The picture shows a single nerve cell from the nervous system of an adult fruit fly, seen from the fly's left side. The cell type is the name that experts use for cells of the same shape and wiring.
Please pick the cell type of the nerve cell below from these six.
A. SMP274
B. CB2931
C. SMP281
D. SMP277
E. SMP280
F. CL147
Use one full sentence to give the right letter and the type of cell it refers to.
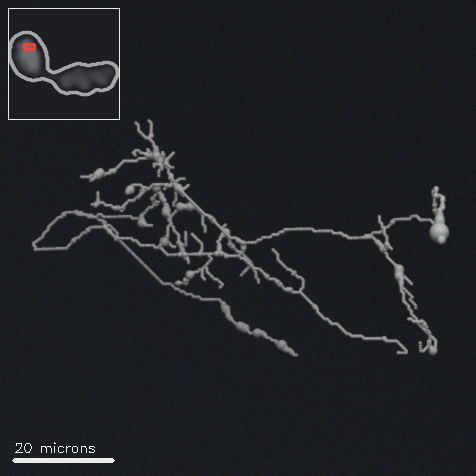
As option B gives it, the nerve cell's cell type is CB2931.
